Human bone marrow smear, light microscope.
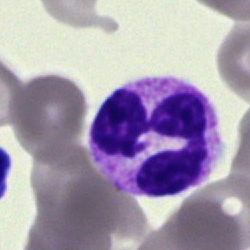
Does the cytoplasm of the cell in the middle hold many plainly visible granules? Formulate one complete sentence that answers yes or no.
Yes, visible granules are present in great number in its cytoplasm.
